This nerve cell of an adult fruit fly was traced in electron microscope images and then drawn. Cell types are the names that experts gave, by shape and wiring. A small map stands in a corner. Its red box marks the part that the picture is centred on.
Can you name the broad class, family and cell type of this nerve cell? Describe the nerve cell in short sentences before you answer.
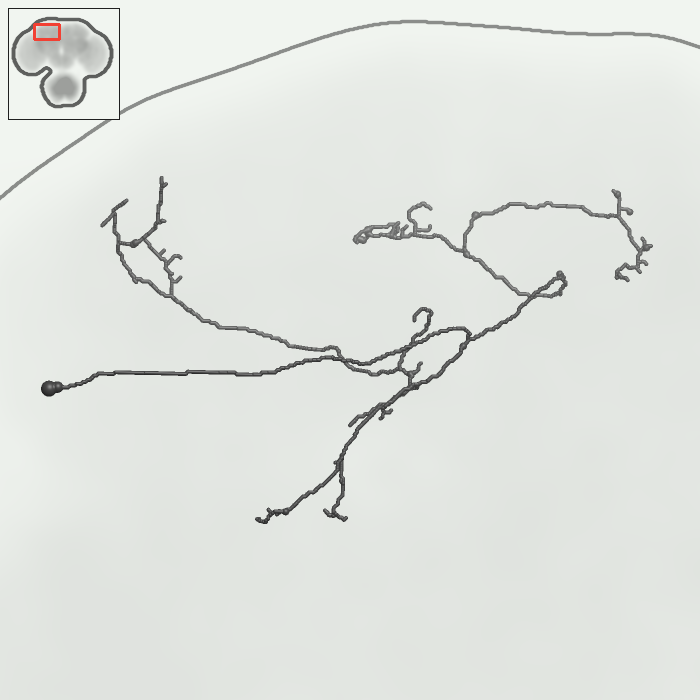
The cell body is on the left of the picture. Dozens of branch ends can be seen. Its broad class is central-brain intrinsic neuron. Its family is hemilineage DL1_dorsal. It is of cell type SLP246.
